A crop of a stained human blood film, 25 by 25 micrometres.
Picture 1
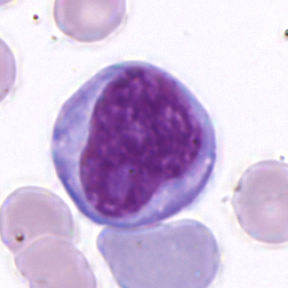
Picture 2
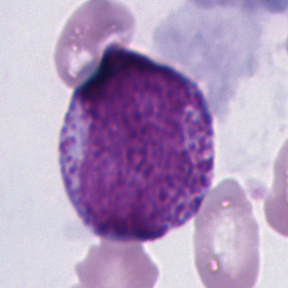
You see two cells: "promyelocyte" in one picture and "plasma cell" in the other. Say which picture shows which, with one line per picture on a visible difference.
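Picture 1: plasma cell. No granules are visible in the cytoplasm.
Picture 2: promyelocyte. The cell is packed with coarse dark purple granules.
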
